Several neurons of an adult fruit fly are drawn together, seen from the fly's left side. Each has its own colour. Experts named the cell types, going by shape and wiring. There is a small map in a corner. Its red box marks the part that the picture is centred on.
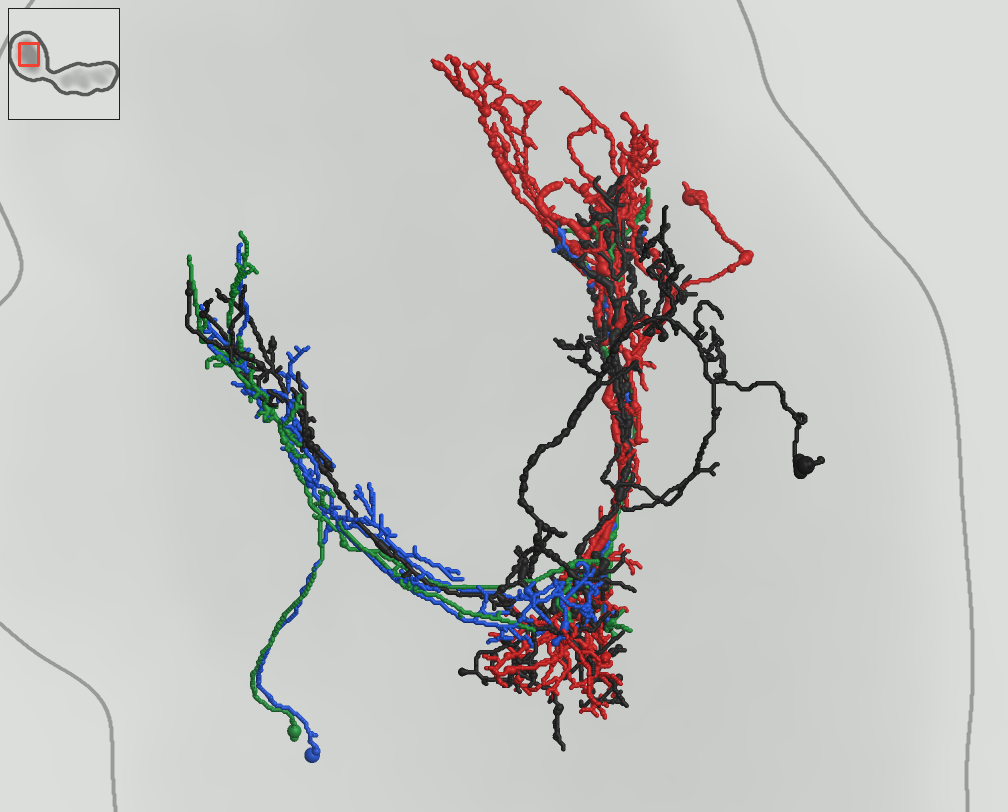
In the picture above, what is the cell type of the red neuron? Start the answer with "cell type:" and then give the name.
cell type: WEDPN11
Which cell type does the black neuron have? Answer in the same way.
cell type: PLP232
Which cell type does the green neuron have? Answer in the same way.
cell type: WEDPN17_b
